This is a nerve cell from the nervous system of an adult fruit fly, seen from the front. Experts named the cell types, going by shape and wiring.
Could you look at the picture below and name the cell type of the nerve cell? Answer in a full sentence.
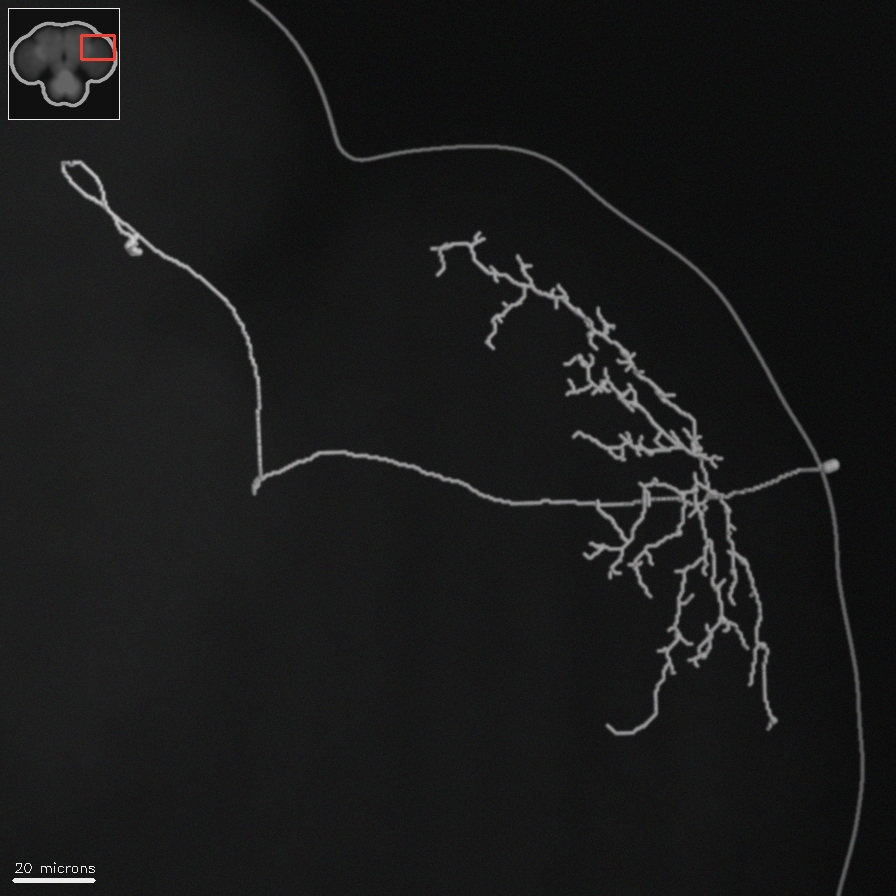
The cell type is MeTu3a.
